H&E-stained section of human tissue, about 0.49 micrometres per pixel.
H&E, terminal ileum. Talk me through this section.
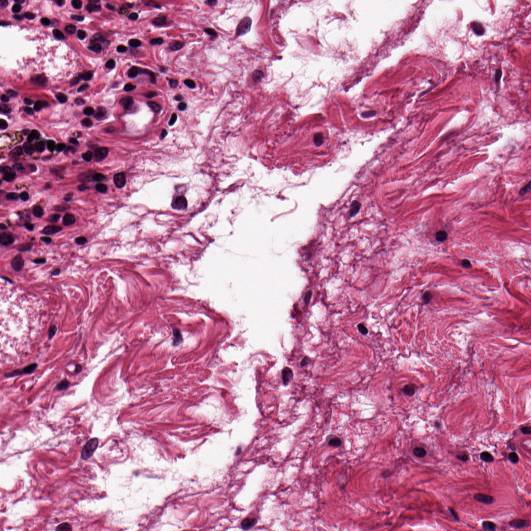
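Pink, wavy collagen bundles in many directions fill most of the field. In the upper left is a dense cluster of small, round, dark-staining nuclei. Elsewhere the collagen holds sparse, scattered, oval to spindle-shaped nuclei. Loose, wispy tissue with fine pale fibrils borders the central clear space.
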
